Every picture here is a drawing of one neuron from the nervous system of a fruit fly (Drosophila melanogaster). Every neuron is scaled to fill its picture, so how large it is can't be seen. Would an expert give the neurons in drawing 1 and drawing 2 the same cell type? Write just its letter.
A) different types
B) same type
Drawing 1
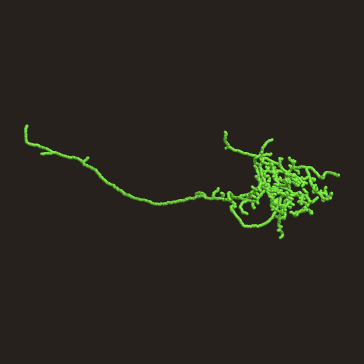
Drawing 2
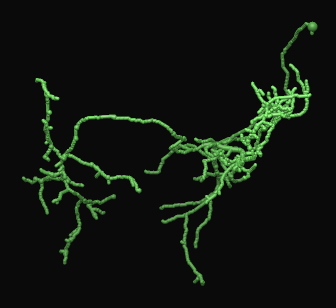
A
